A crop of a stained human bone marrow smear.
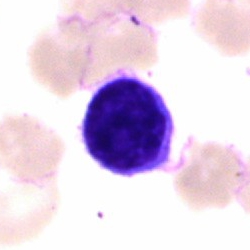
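Lymphocyte, central cell, stained bone marrow smear. Cytoplasm a thin blue rim, best seen along the right edge. No cytoplasmic granules. No vacuoles.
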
